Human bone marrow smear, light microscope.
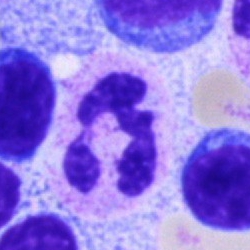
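Segmented neutrophil, the central cell in this stained human bone marrow smear. Its outline is roughly round, and its chromatin is dense and dark purple. The cytoplasm is plentiful and pale pinkish-lilac, with fine pinkish-violet granules scattered through it.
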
